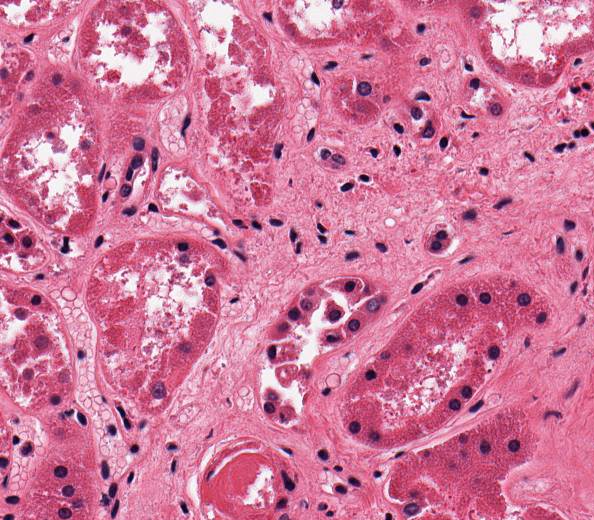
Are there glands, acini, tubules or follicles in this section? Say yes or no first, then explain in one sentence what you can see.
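Yes. The tubules are lined by cuboidal to low columnar cells with abundant granular pink cytoplasm.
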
